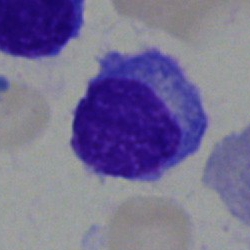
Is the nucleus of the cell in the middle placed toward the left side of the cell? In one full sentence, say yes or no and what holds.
Yes, the nucleus of the cell is shifted toward the left.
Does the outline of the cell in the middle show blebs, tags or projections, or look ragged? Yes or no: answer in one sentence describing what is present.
Yes, the outline of the cell is rough.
